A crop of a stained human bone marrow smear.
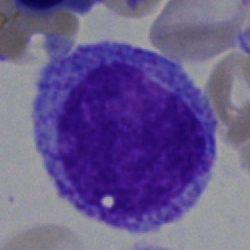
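Promyelocyte. Looking at the middle cell, the nucleus seems to take up most of it, leaving just a narrow rim of cytoplasm, and that rim stains blue. The chromatin appears finely granular, spread fairly evenly. Within the cytoplasm I can make out fine reddish-purple granules.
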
